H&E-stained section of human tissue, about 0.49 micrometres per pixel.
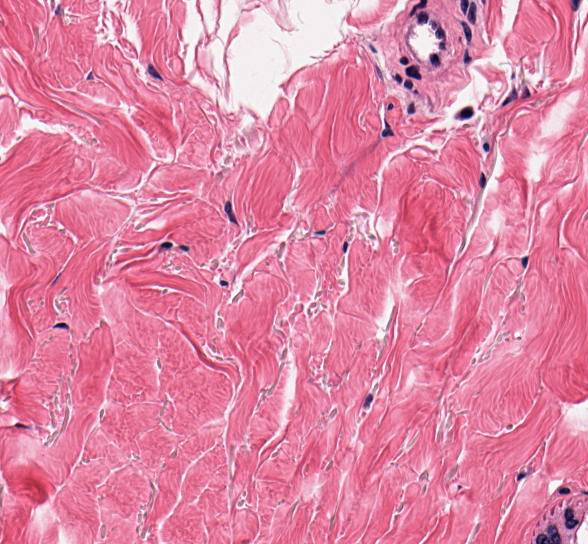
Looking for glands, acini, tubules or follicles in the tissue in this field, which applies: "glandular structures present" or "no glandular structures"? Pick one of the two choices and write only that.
Glandular structures present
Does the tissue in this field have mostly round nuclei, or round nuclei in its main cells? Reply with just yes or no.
No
